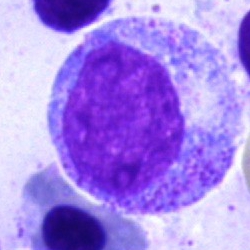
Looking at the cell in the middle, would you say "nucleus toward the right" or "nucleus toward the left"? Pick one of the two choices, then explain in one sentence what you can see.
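Nucleus toward the left. The nucleus sits off-centre toward the left side of the cell.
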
